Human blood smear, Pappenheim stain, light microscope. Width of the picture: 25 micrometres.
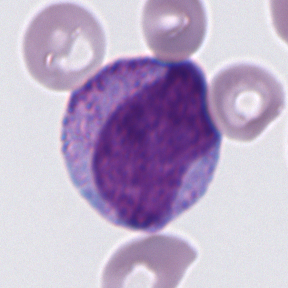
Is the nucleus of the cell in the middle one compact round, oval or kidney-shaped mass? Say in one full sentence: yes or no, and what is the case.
Yes, this cell's nucleus is a single compact round, oval or kidney-shaped mass, not band-shaped.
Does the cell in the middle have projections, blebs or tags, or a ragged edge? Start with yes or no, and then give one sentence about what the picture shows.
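No. The cell outline is round and smooth.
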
